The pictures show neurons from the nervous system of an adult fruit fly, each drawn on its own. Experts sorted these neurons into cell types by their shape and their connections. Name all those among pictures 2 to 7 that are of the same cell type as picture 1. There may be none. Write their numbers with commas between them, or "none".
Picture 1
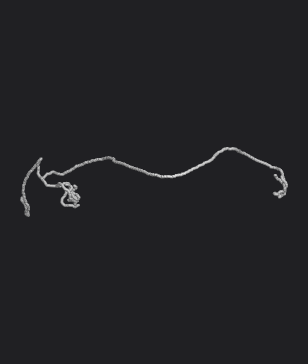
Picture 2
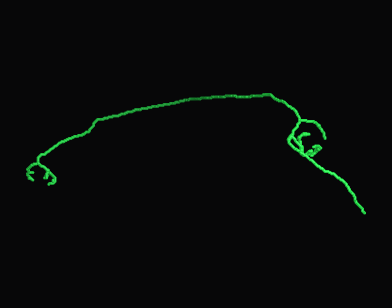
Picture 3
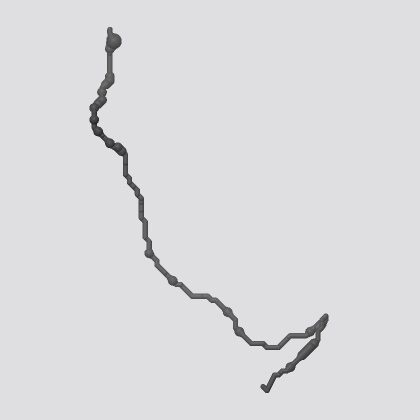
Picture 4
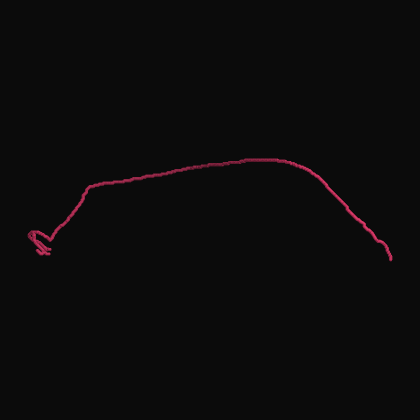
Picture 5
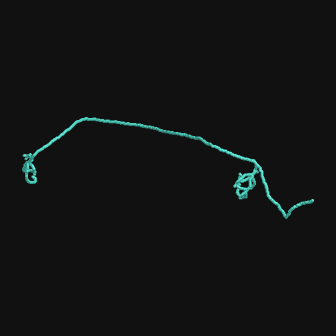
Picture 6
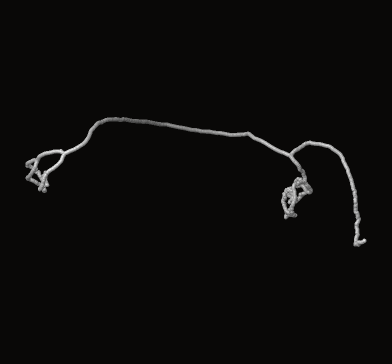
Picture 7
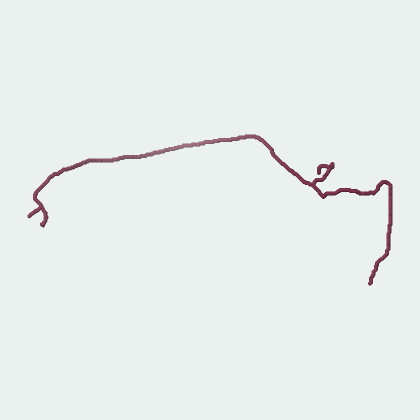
5, 6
